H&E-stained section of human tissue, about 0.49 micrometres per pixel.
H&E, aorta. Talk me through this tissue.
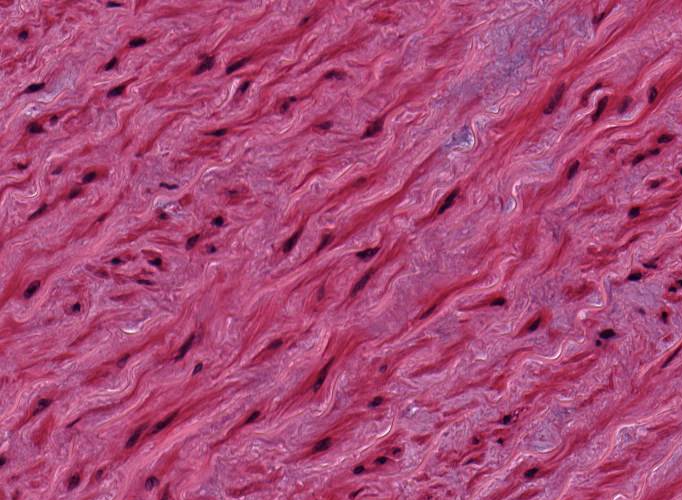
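Here the fibres run diagonally, lower left to upper right, and they take eosin bright pink to red. Nuclei are few, dark, elongated and spindle-shaped, lying singly between the fibres with their long axes along them.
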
